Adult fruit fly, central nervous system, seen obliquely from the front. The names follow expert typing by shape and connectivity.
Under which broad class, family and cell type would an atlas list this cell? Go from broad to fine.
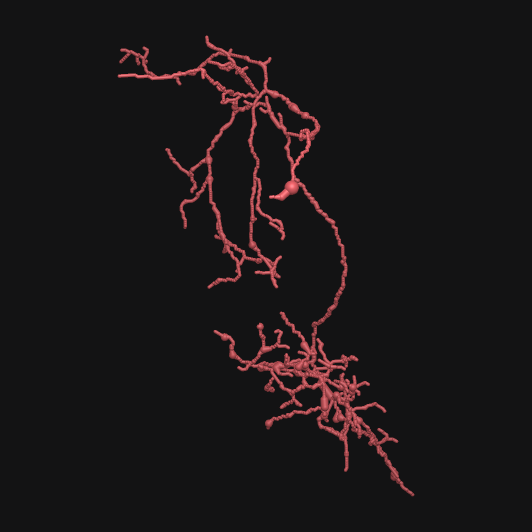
central-brain intrinsic neuron; hemilineage CREa2_ventral; LAL035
